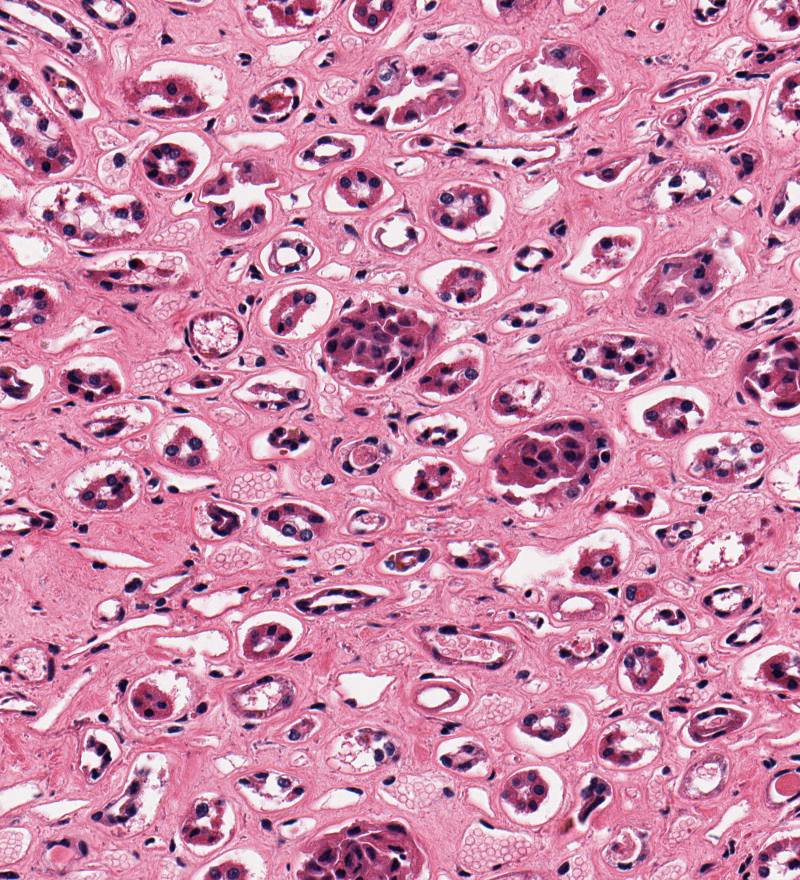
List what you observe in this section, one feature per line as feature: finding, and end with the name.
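Field: closely spaced round to oval tubular cross-sections throughout, set in pink stroma
Centre: two rounded units, larger and more crowded with nuclei than the surrounding tubules
Stroma: abundant pale pink fibrillar tissue with scattered elongated dark nuclei
Fat cells: none anywhere
Name: renal cortex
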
